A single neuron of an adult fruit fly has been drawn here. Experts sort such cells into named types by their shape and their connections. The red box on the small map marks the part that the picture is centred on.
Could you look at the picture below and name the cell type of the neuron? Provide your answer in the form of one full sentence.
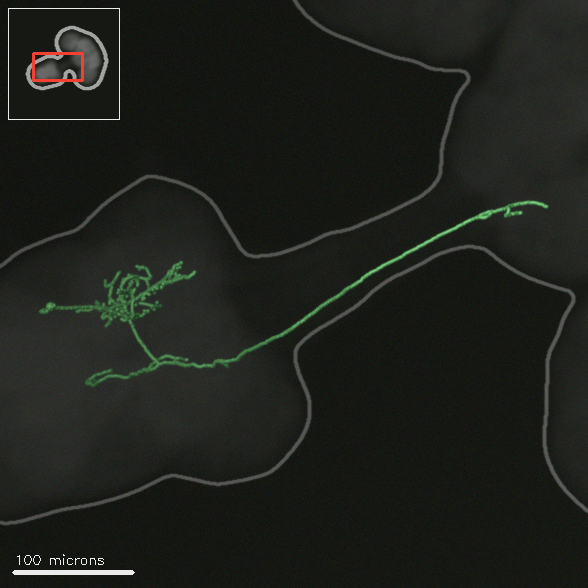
The cell type this neuron represents is AN07B060.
